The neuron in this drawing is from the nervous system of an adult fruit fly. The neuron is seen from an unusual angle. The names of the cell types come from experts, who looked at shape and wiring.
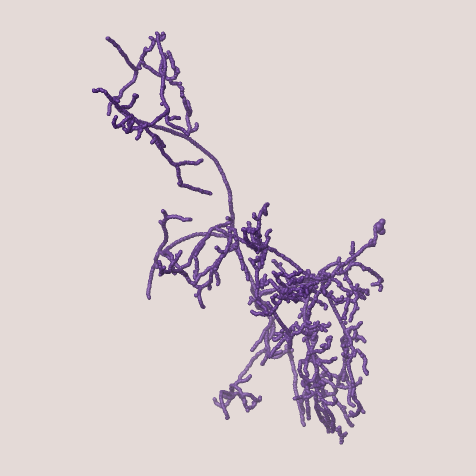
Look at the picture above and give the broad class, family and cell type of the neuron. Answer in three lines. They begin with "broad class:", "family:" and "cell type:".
broad class: nerve-cord intrinsic neuron
family: hemilineage 18B
cell type: IN18B012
